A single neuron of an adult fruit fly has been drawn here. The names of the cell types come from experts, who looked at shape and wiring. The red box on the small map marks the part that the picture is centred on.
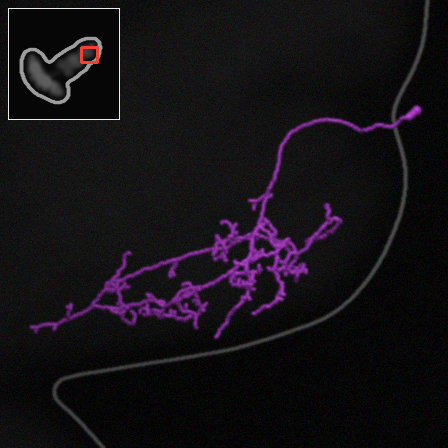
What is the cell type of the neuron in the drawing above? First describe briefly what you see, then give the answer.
The cell body can be seen at the upper right of the picture. Dozens of branch ends can be seen. This is a nerve-cord intrinsic neuron. It is of cell type IN20A.22A073.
